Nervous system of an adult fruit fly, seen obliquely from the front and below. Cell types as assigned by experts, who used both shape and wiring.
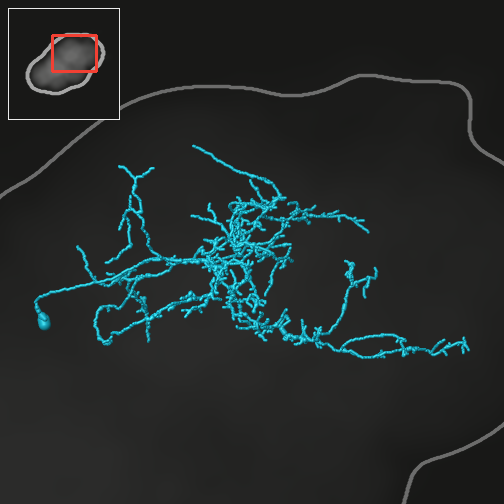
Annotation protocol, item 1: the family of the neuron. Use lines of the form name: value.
family: hemilineage 20A.22A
